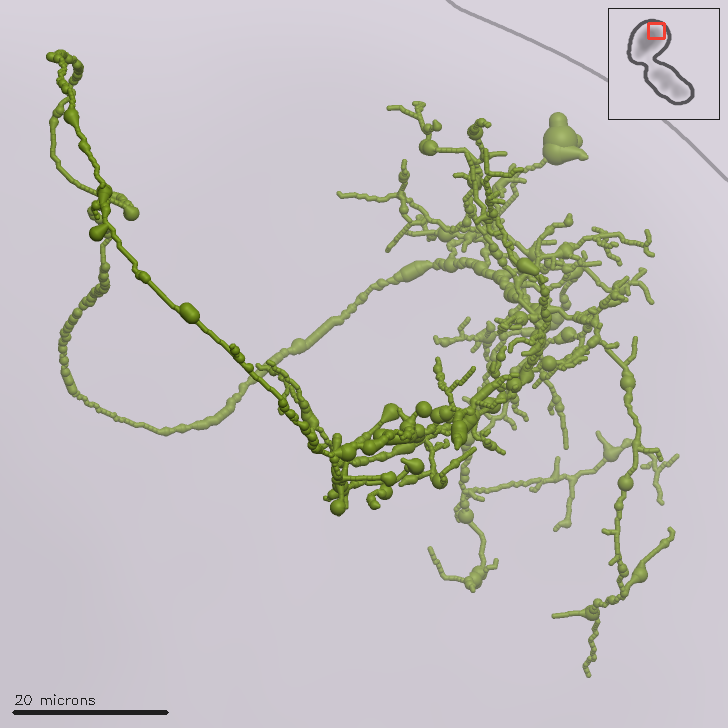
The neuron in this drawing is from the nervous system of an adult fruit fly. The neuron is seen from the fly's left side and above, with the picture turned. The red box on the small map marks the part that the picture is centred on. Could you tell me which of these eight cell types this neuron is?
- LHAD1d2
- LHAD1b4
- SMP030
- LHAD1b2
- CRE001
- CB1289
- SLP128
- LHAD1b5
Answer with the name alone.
LHAD1b5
